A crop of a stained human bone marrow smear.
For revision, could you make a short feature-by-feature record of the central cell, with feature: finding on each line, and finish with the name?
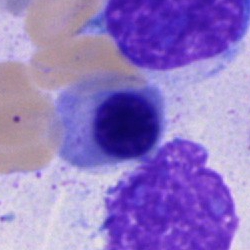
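Nucleus position: off-centre, toward the right side
Chromatin: dense, staining deep dark purple
Nucleoli: none visible
Cytoplasmic granules: none visible
Name: erythroblast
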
